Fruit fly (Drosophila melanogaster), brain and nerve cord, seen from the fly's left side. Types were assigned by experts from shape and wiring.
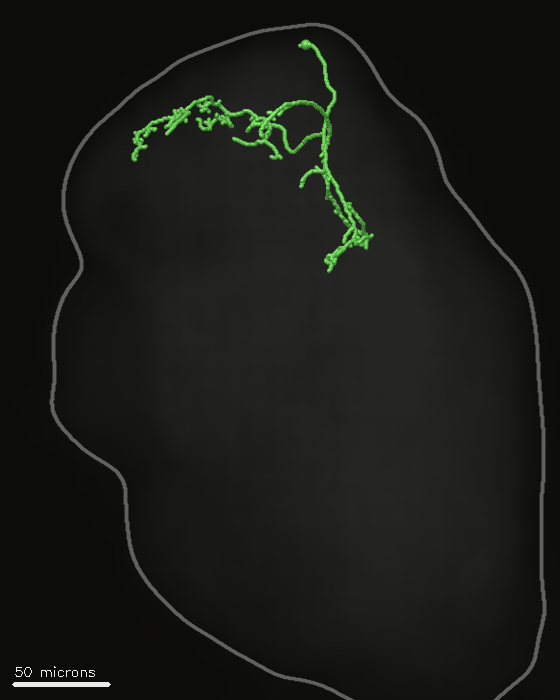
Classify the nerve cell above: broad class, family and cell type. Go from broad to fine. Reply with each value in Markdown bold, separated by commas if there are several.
**central-brain intrinsic neuron**, **hemilineage SMPpd1**, **SMP359**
